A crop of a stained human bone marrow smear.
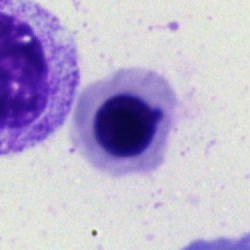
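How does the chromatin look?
Very dark and dense, almost uniformly so across the nucleus.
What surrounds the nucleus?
A broad rim of pale lavender-blue cytoplasm, on all sides, with no granules in it.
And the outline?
Roughly round, though slightly uneven and wavy.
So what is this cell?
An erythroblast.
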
